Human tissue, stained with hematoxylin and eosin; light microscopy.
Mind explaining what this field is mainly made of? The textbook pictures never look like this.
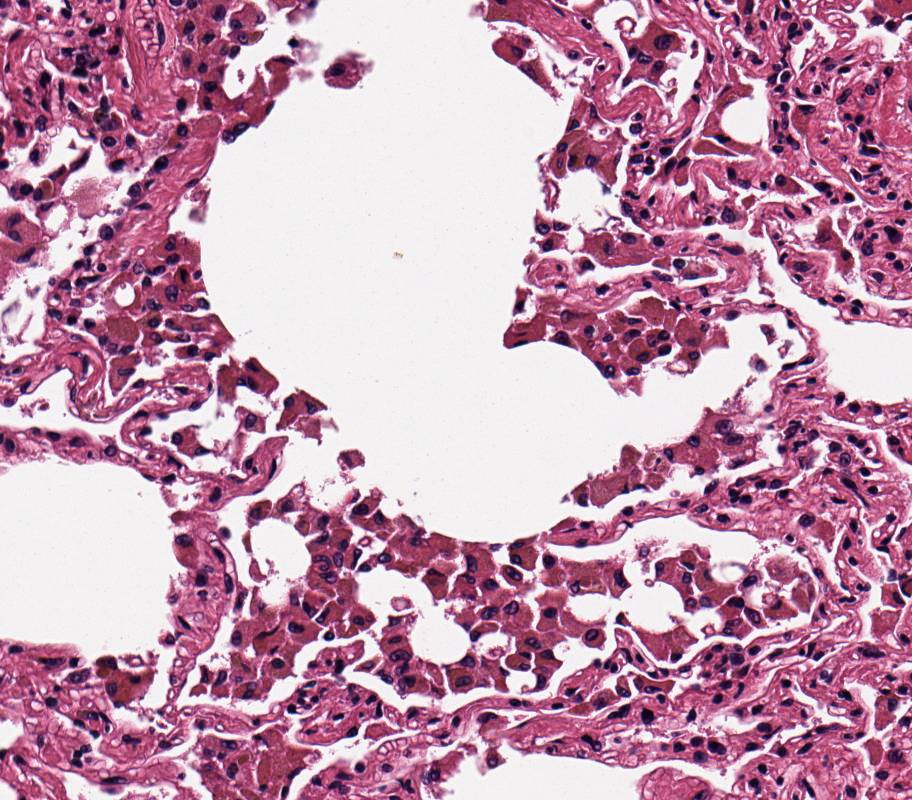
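Structure: alveolus. Check one: a meshwork of thin, branching partitions encloses open spaces of varying size. Check two: the wavy partitions carry flattened cells with elongated nuclei.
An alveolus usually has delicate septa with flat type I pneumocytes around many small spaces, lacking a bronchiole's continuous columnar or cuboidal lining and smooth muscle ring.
Check three: many large, rounded to polygonal cells with abundant, deeply eosinophilic cytoplasm crowd the spaces. No glands appear.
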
